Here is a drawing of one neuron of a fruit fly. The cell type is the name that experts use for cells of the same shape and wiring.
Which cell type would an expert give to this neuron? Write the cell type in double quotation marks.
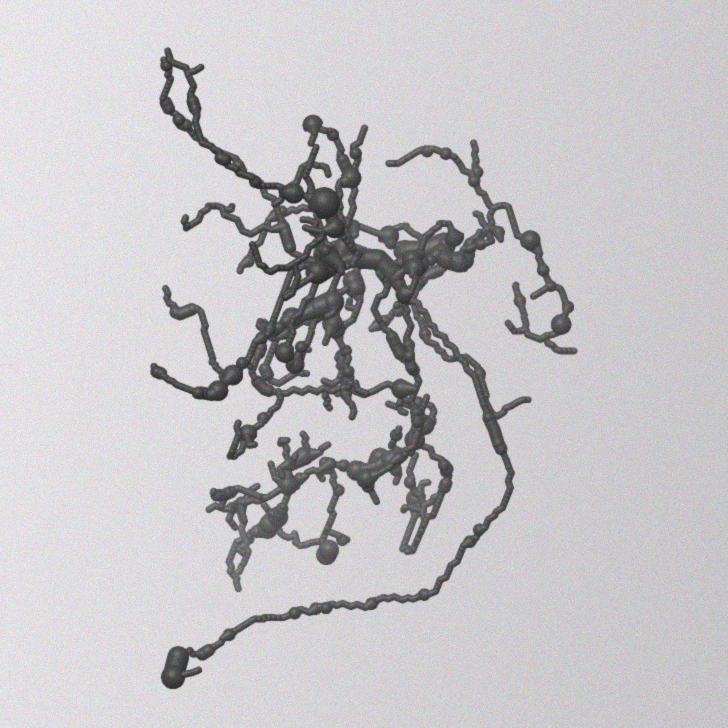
"GNG379"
